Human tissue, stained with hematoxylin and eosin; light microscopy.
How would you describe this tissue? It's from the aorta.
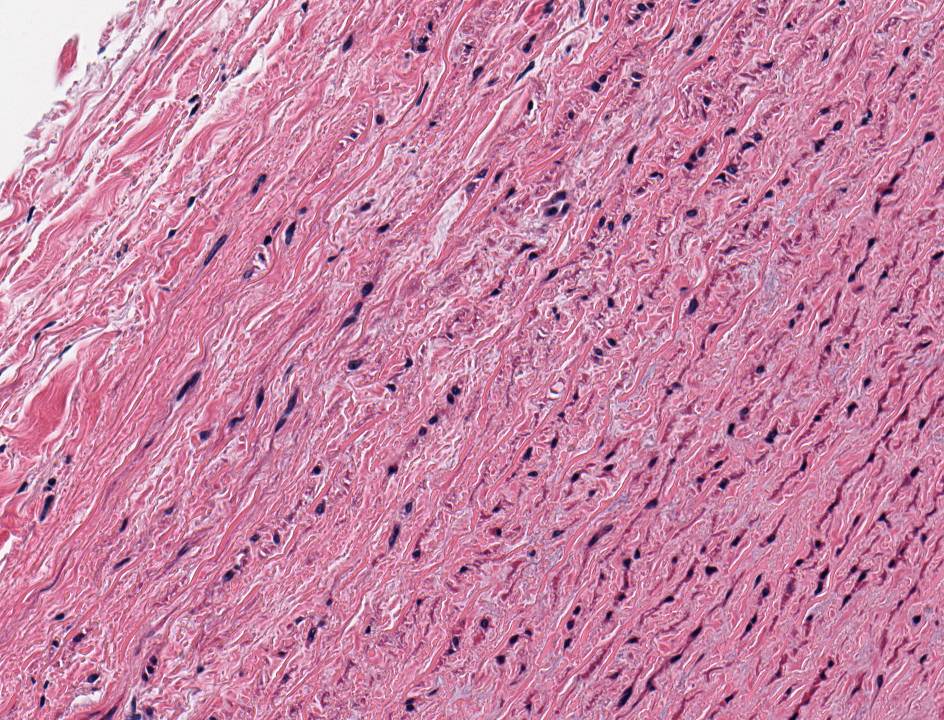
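Fibrous tissue occupies the entire field, its fibres running diagonally from lower left to upper right. The collagen fibres are pink and follow a wavy course. Small dark elongated nuclei are scattered between them, lying parallel to the fibres. In the centre and right of the field, faint pale blue-grey material lies between the fibres.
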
